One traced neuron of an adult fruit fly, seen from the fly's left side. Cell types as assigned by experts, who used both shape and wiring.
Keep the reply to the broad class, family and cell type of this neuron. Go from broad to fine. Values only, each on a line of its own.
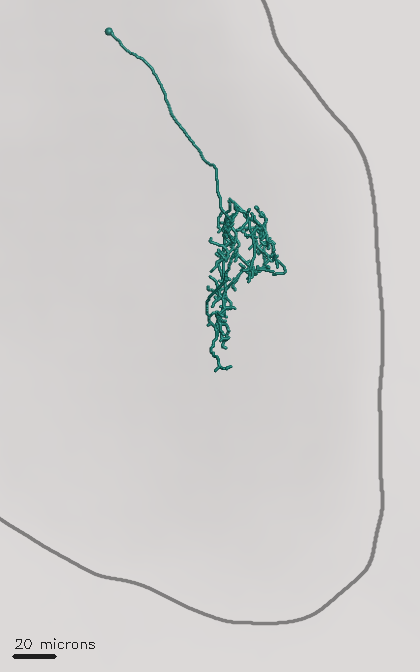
central-brain intrinsic neuron
hemilineage LHl4_posterior
PLP100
